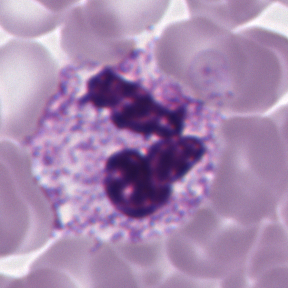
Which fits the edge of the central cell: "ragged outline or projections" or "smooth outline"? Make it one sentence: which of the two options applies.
The outline of the cell is rough, not smooth.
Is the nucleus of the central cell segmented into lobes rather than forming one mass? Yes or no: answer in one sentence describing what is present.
Yes, what the nucleus of this cell shows is division into separate lobes.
